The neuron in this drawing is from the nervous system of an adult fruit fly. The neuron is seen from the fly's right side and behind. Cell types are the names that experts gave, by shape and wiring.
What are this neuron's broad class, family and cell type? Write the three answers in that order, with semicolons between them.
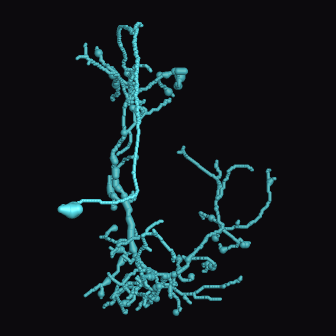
nerve-cord intrinsic neuron; hemilineage 12B; IN12B059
